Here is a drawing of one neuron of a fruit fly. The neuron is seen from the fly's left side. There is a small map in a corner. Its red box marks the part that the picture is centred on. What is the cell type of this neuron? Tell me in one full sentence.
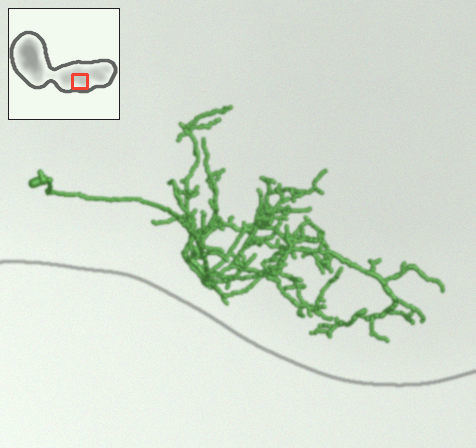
With respect to cell type, this neuron is IN14A043.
